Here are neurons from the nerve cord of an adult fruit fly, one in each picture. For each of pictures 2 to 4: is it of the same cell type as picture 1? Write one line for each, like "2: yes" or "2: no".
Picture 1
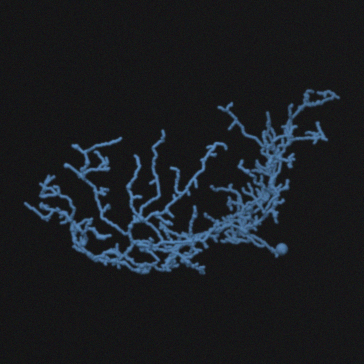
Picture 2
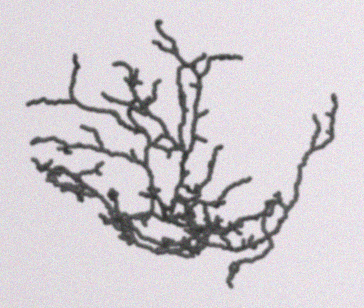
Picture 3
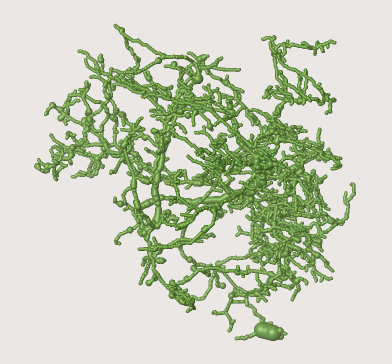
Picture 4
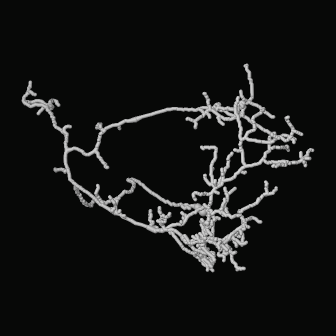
2: yes
3: no
4: no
